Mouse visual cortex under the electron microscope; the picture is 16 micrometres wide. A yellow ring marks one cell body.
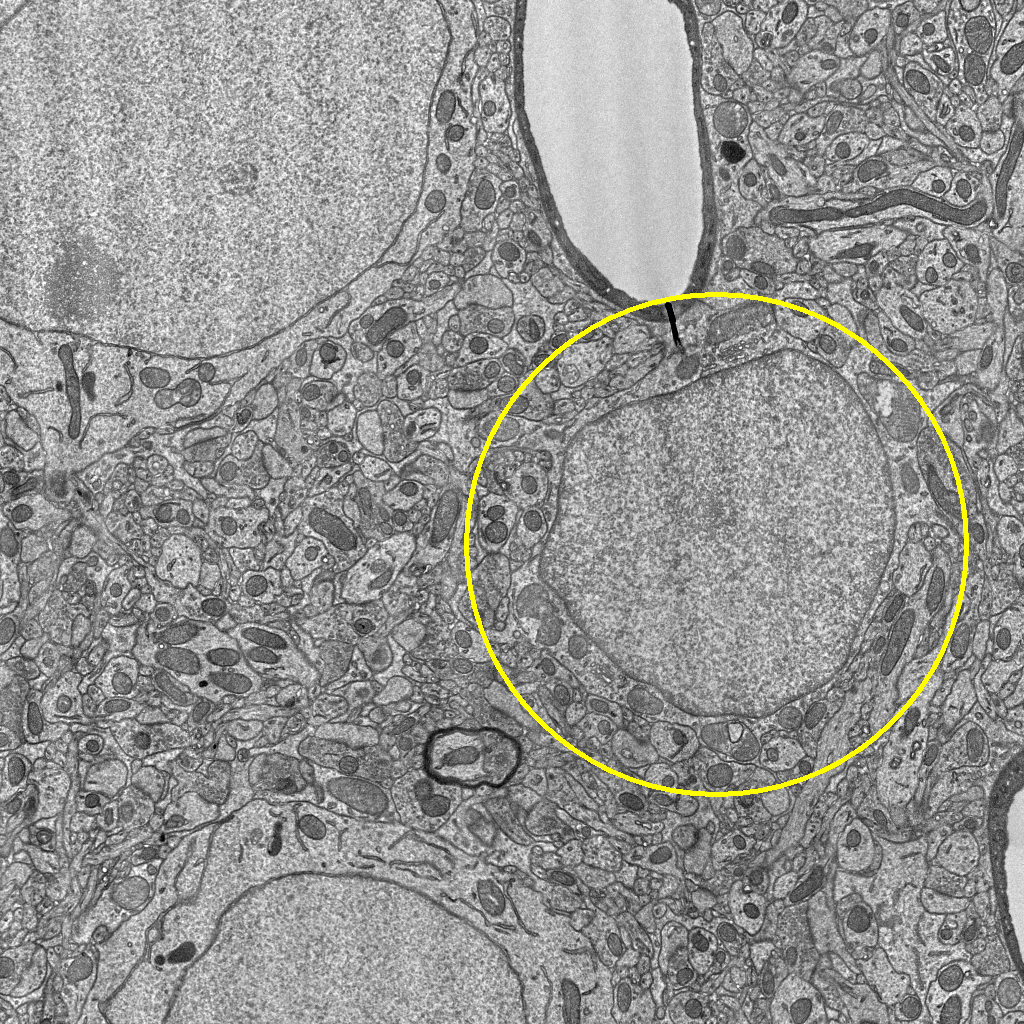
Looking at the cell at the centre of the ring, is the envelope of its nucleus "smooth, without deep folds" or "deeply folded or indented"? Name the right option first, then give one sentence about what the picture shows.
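Smooth, without deep folds. The nuclear envelope shows no deep infoldings.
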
